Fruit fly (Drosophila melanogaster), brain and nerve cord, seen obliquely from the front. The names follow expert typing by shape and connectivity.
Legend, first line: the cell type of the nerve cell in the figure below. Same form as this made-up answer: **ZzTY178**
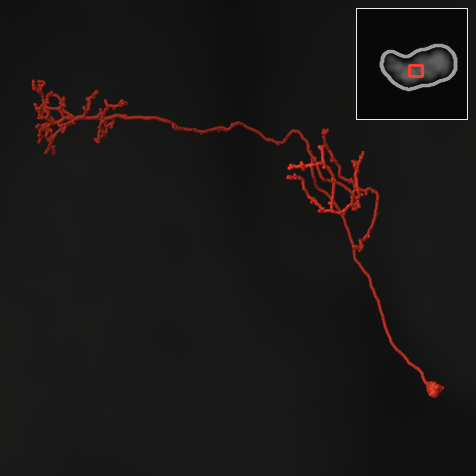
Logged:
**LC12**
